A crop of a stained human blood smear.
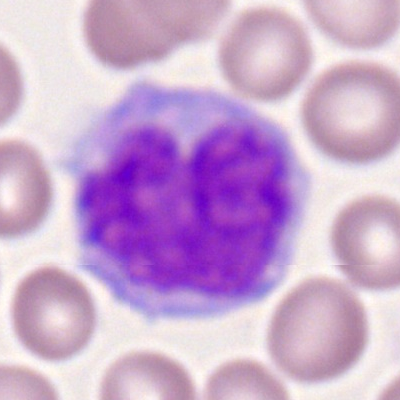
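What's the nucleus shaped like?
Kidney-like, with a deep notch at the top.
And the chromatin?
Dark purple and clumped, paler patches between the clumps.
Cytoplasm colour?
Pale blue.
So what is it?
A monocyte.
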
